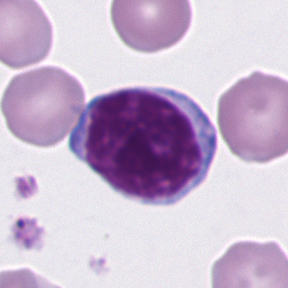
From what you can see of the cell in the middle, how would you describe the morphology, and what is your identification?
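A single oval nuclear mass is present, with neither lobes nor indentation. Only a narrow rim of cytoplasm surrounds it. No granules are visible in that cytoplasm, and it contains no vacuoles. It is a typical lymphocyte.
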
